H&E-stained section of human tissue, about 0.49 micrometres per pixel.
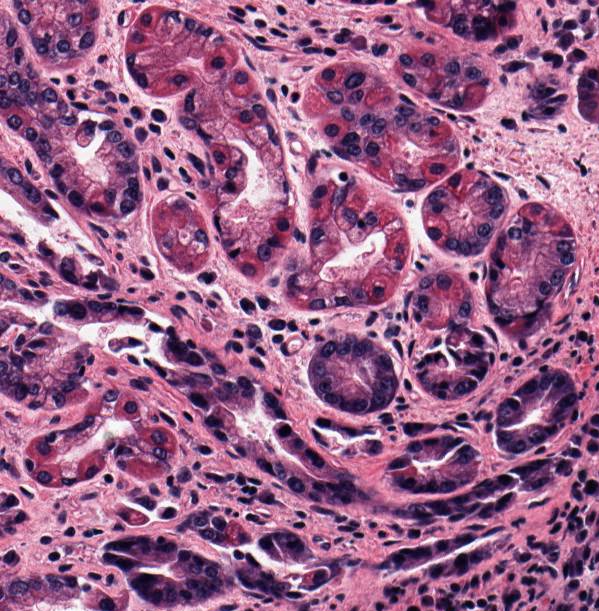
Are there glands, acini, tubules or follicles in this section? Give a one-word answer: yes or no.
Yes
